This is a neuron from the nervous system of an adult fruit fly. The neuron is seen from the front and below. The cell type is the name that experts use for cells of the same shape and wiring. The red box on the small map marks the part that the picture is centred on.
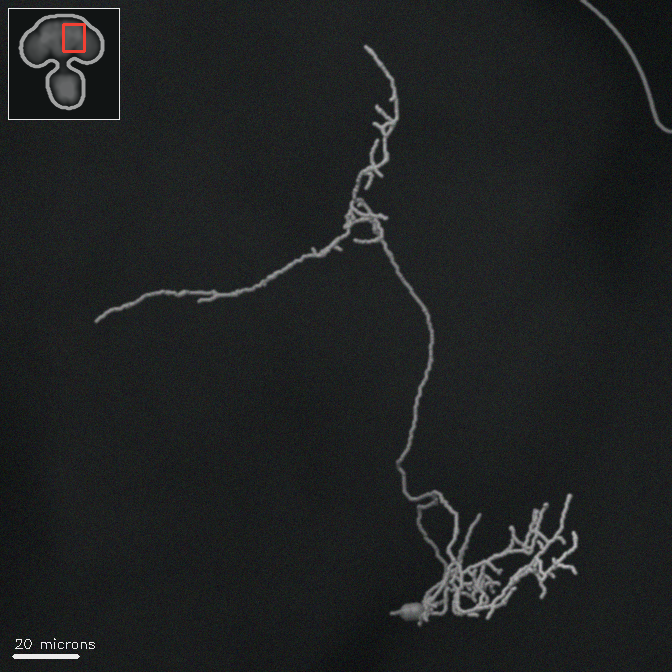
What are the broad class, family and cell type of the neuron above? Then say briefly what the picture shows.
It is a visual projection neuron. Its family is hemilineage VLPp&l1_lateral. It is of cell type LC41. The cell body can be seen at the bottom of the picture. From top to bottom in the picture it spans about 180 microns. Dozens of branch ends can be seen.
